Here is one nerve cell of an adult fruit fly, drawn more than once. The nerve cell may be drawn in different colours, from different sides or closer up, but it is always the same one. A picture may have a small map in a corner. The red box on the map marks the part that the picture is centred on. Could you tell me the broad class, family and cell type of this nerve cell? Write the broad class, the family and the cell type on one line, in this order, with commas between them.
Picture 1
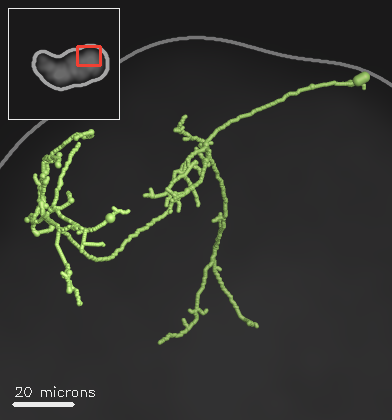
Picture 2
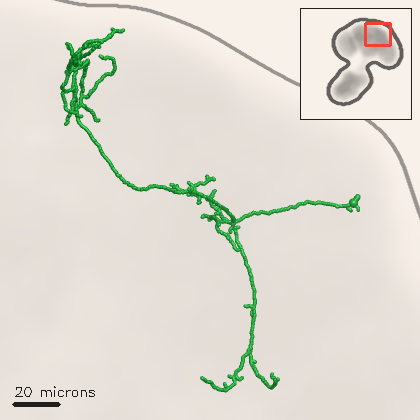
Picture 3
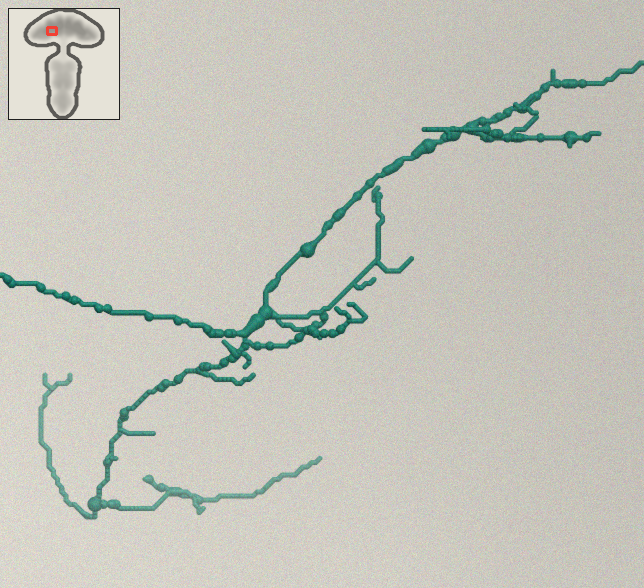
central-brain intrinsic neuron, hemilineage SLPpl1, CB4091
